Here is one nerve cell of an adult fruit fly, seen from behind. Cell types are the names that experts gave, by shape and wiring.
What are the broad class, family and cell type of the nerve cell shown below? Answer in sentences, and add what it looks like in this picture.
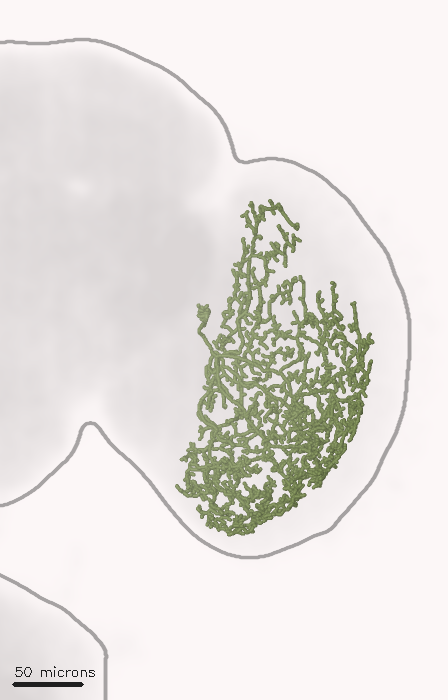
Its broad class is optic-lobe intrinsic neuron. Its family is Cm. Its cell type is Cm29. From top to bottom in the picture it spans about 250 microns. The picture shows dozens of branch ends.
